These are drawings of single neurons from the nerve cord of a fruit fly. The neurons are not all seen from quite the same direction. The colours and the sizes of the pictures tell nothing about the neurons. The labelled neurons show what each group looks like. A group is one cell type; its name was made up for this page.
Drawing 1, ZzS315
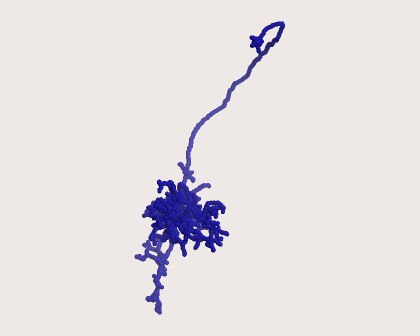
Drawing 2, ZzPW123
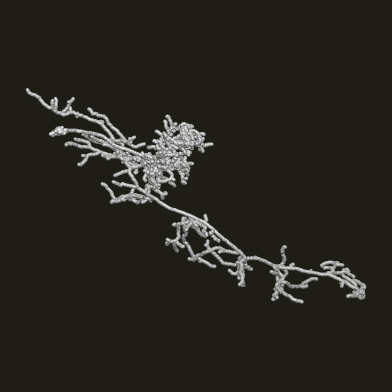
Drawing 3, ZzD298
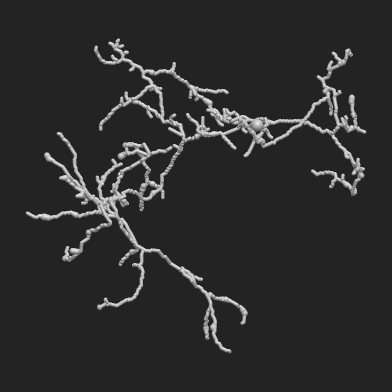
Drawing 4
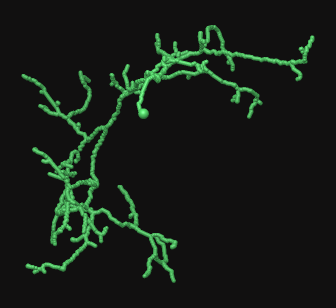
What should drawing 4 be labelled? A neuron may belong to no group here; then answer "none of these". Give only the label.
ZzD298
